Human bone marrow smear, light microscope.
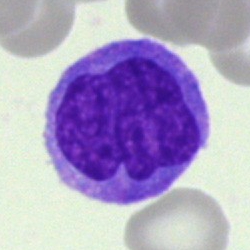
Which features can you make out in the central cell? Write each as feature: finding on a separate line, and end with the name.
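Outline: round and smooth.
Nucleus shape: a deep notch in its lower edge.
Nucleus size: fills most of the cell.
Vacuoles: none seen in the cytoplasm.
Name: monocyte.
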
